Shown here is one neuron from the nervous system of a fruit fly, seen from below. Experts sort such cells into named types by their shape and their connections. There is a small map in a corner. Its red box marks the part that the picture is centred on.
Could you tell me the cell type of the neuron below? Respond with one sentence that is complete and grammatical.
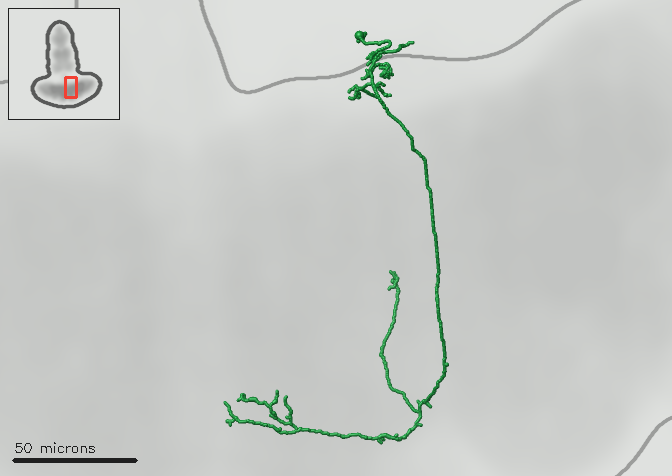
The cell type KCa'b'-ap2 is the type of this neuron.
